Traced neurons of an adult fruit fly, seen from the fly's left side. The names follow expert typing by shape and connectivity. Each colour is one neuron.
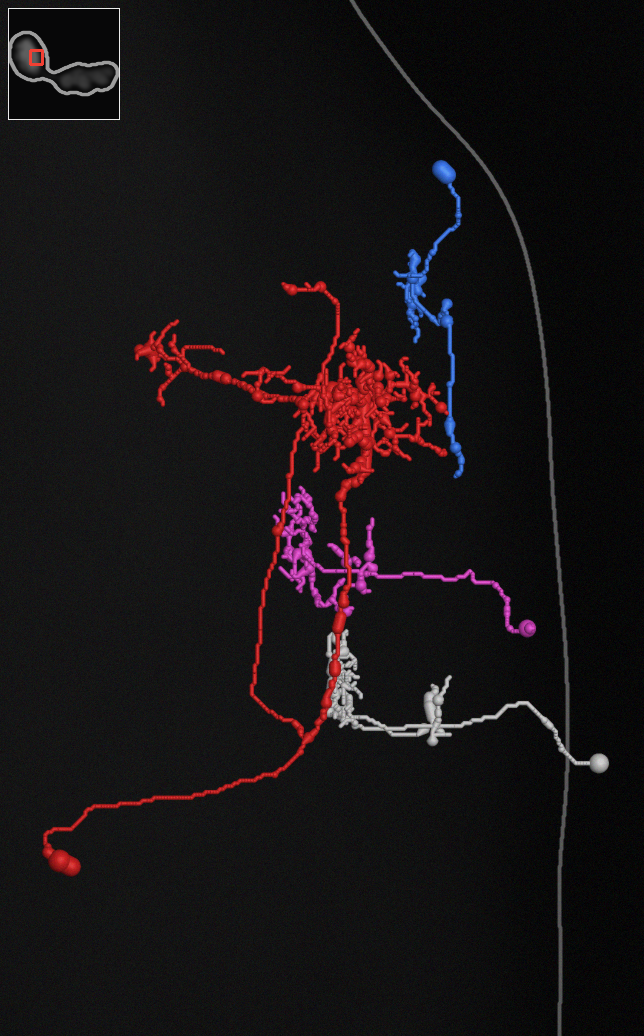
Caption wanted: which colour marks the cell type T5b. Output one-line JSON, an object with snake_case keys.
{"colour": "white"}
